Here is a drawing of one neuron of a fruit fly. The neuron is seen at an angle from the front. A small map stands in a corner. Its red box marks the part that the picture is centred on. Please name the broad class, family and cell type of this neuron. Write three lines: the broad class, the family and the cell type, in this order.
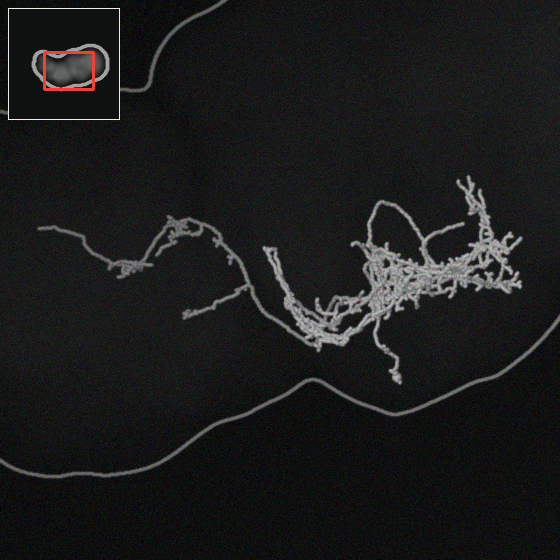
descending neuron
hemilineage LB5
DNge052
